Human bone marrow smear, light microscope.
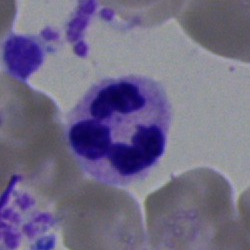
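Segmented neutrophil in a stained bone marrow smear. Its nucleus is divided into several separate lobes of dark purple, densely clumped chromatin. The plentiful cytoplasm is pale lilac-pink and holds no large coarse orange-red granules.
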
